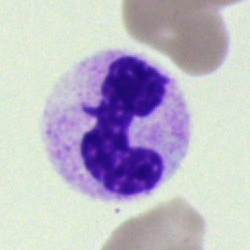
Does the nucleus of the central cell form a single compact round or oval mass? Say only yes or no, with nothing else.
No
